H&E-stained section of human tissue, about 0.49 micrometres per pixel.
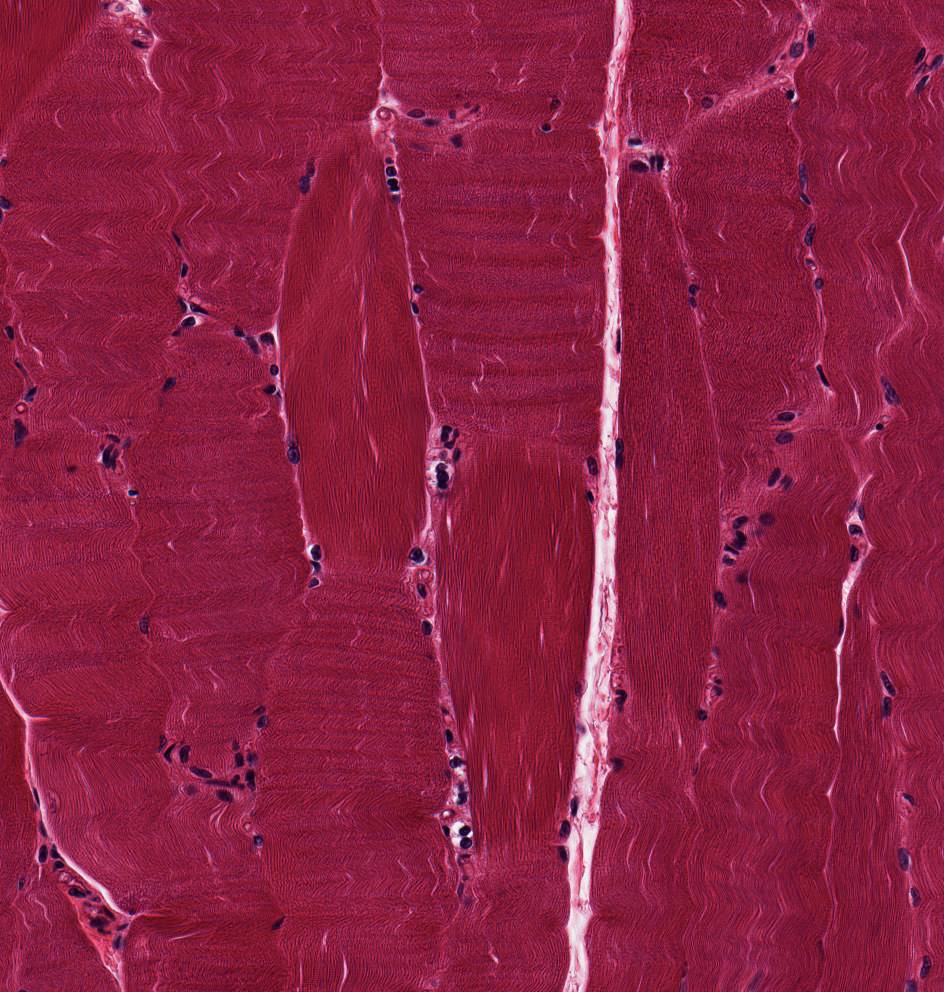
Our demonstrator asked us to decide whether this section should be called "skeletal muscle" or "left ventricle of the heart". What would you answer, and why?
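This is skeletal muscle. Its small, dark, elongated nuclei sit at the fibre edges rather than within the fibres.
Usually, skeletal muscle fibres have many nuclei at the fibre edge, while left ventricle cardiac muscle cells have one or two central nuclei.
Many fibres show fine transverse cross-striations. A wider pale connective tissue band runs vertically just right of centre.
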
